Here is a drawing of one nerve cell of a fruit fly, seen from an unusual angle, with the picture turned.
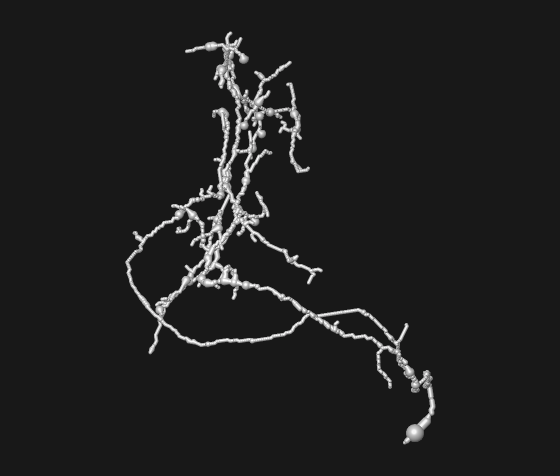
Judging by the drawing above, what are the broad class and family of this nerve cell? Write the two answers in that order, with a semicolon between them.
central-brain intrinsic neuron; hemilineage SLPpm1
